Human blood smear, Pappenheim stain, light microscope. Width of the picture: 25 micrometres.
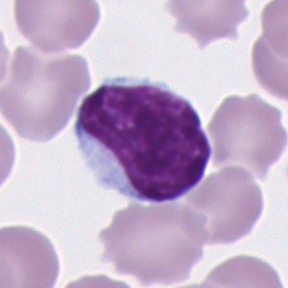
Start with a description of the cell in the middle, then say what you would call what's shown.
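The chromatin stains dark purple and forms coarse clumps separated by paler streaks. The cytoplasm is pale blue and contains neither granules nor vacuoles. The cell is a typical lymphocyte.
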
